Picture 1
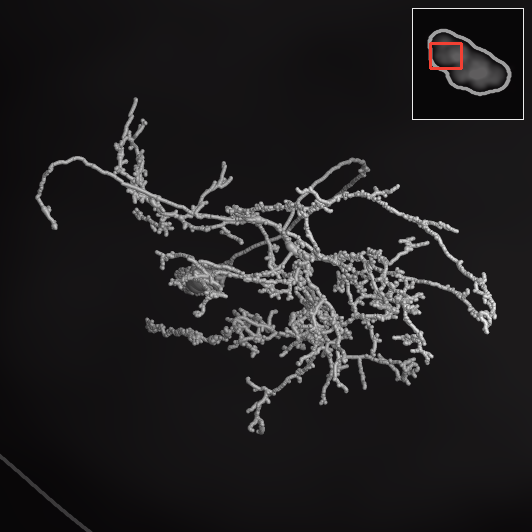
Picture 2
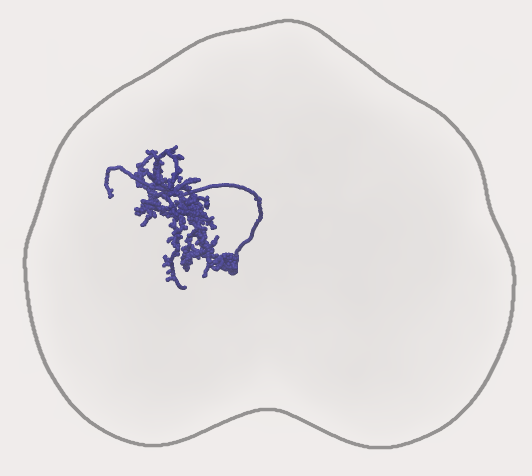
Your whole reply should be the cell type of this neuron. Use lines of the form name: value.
cell type: IN04B107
